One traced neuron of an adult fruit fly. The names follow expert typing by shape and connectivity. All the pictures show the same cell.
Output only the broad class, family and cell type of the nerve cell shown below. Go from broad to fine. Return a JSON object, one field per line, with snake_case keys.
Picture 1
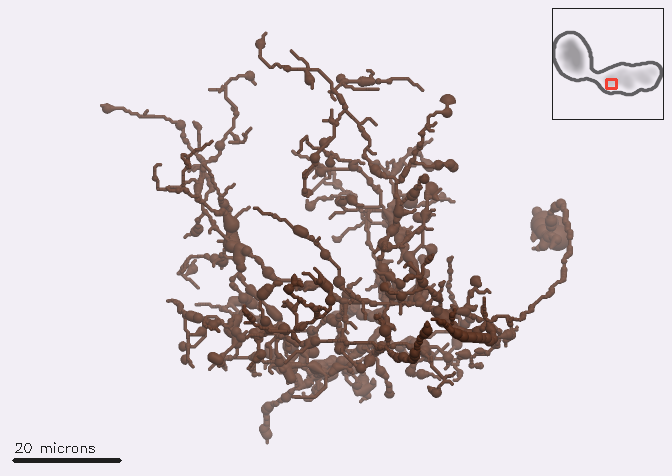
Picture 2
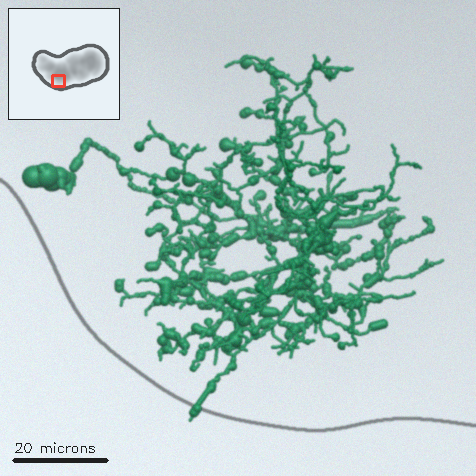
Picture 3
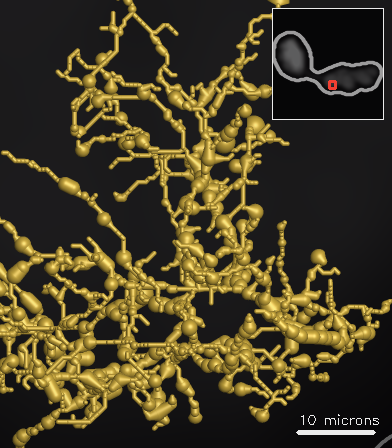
{
 "broad_class": "nerve-cord intrinsic neuron",
 "family": "hemilineage 01B",
 "cell_type": "IN01B006"
}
